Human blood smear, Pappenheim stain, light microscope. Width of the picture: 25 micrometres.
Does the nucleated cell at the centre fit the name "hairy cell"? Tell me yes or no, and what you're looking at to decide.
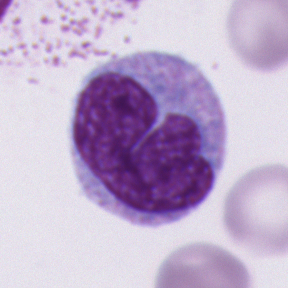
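Outline: round and smooth.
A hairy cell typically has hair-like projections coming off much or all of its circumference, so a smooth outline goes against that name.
Nucleus: folded, with a deep cleft entering from the upper right.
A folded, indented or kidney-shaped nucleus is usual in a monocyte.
Cytoplasm colour: pale grey-blue.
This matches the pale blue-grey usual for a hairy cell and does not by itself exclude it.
Granules: fine, dust-like and pinkish-purple.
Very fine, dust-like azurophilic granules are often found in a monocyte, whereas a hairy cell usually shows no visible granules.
Vacuoles: none distinct. Size: about 15 micrometres across, with the nucleus filling about 60% of the cell's area. Verdict: the name hairy cell does not fit; the cell is a monocyte.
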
